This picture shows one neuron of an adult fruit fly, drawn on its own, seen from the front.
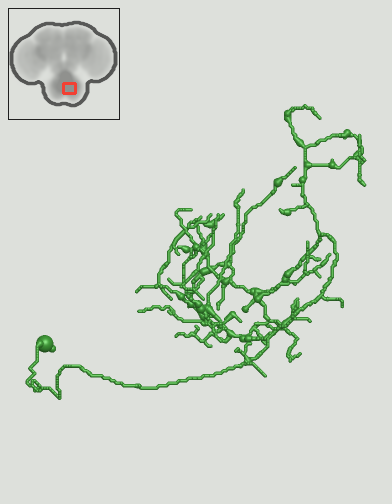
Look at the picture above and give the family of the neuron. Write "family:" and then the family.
family: hemilineage 13B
